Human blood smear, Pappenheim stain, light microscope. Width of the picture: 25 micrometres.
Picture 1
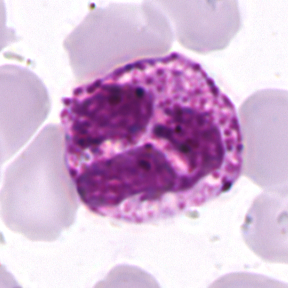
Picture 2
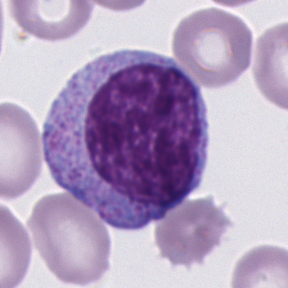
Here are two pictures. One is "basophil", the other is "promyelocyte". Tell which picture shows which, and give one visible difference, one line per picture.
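Picture 1 – basophil. The nucleus is divided into several separate lobes.
Picture 2 – promyelocyte. The nucleus is oval with no indentation.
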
